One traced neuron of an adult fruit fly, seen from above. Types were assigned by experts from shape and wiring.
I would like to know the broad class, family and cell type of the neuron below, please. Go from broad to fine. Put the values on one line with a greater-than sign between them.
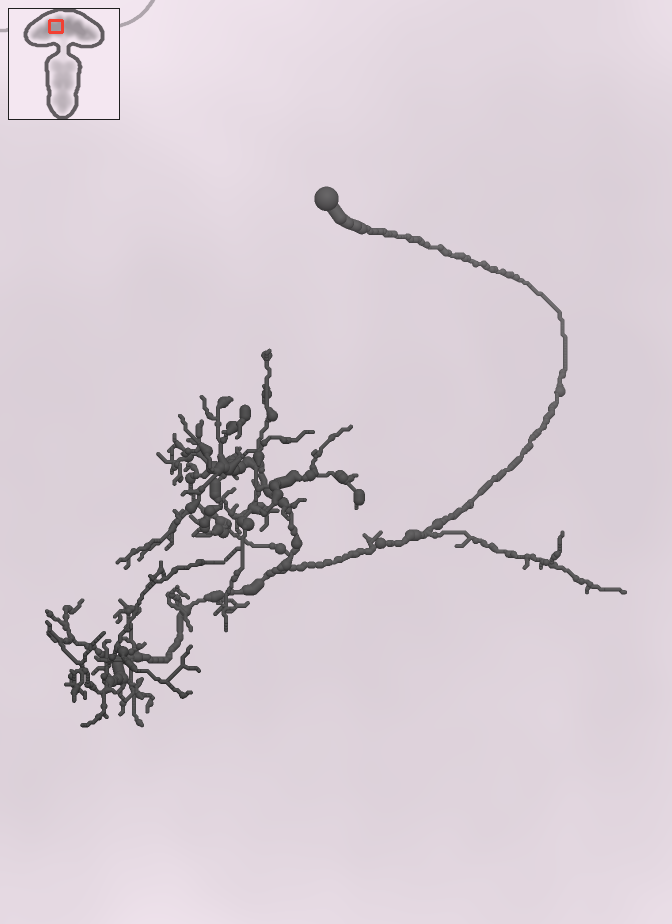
central-brain intrinsic neuron > hemilineage MD3 > WED204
